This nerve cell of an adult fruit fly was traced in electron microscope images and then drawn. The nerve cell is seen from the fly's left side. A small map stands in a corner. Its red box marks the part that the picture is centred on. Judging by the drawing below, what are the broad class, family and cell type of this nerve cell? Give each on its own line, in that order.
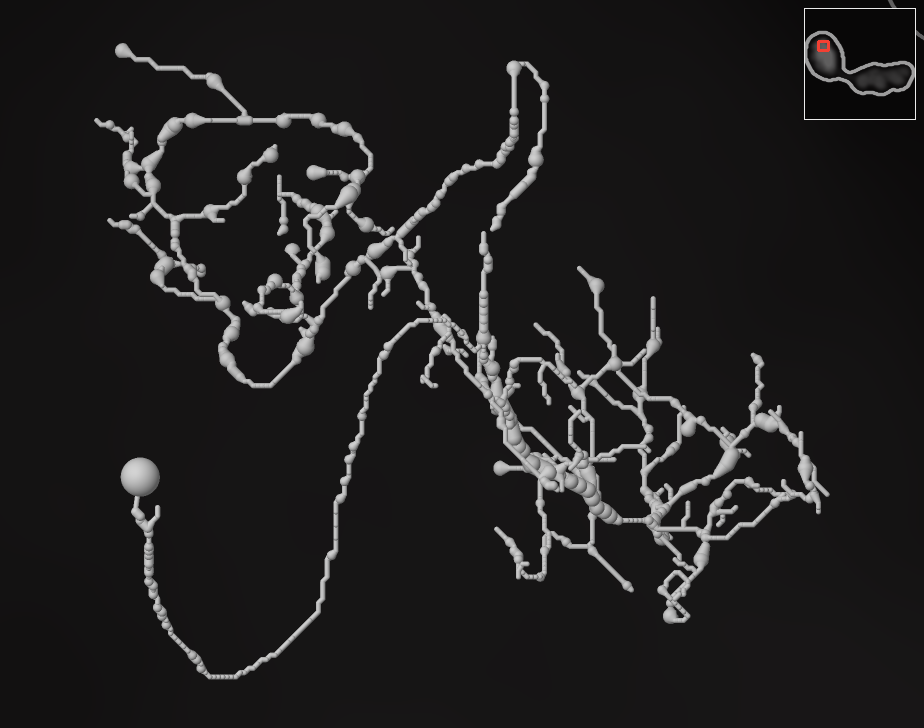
central-brain intrinsic neuron
hemilineage VPNl&d1_dorsal
LHAV5a10_b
